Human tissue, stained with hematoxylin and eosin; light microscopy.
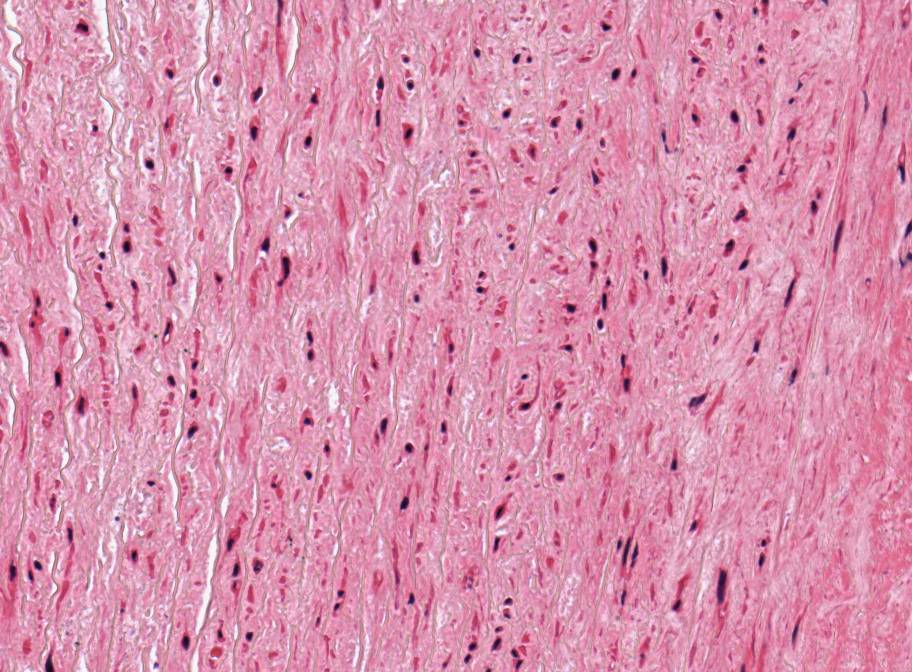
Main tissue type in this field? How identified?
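Mainly, this is the tunica media of an artery. Follow the wavy pink fibres running roughly vertically across the whole field. The elongated nuclei lie with their long axes parallel to them.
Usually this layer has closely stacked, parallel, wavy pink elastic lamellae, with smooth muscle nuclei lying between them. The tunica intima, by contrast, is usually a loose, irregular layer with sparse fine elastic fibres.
Along the right edge, staining is denser and more uniformly pink.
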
